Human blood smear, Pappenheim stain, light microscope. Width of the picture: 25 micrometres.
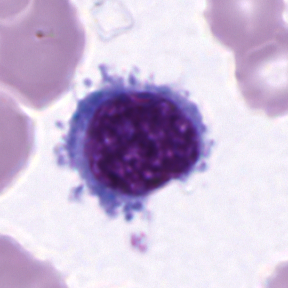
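Plasma cell at the centre. Dark purple chromatin, coarsely clumped, is the first thing I look at. Then the rim of cytoplasm, which is widest on the left and lower side of the nucleus. I can find no clear vacuoles in that cytoplasm. And the red cells nearby keep apart from it; none of them touches the nucleated cell.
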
